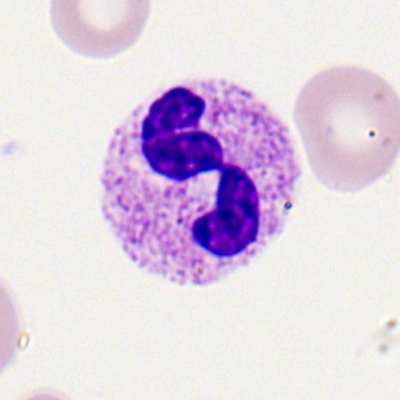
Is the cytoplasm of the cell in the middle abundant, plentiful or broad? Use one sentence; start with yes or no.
Yes, its cytoplasm is plentiful around the nucleus.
